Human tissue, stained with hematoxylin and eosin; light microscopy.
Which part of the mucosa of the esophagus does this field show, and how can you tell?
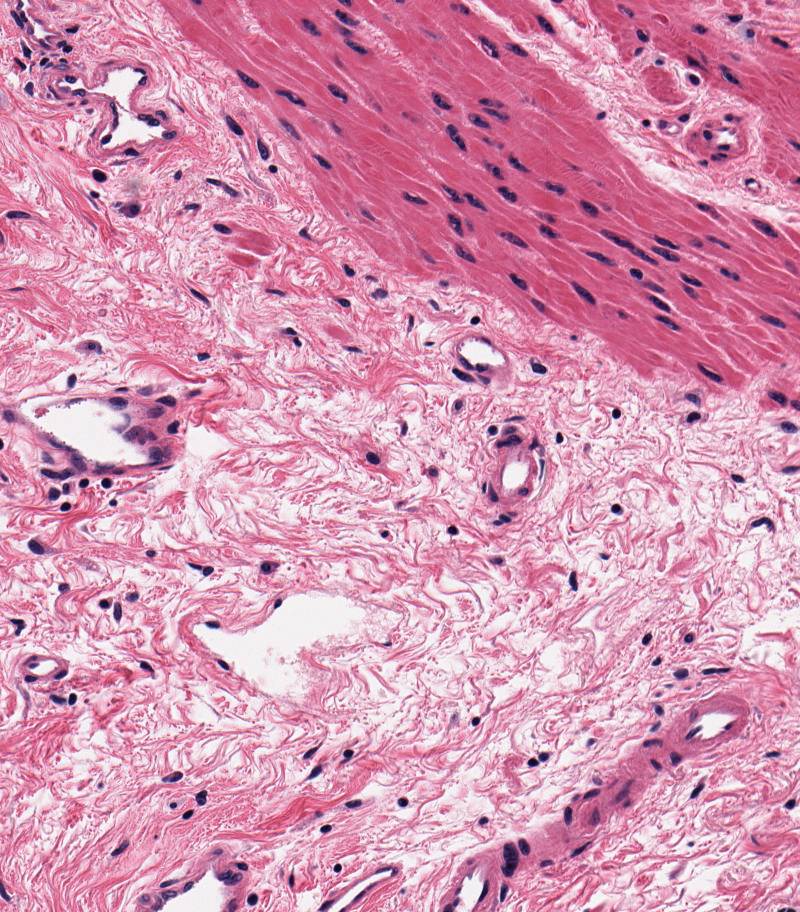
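Most of the field is loose connective tissue; the upper-right band is smooth muscle, its cells running diagonally from upper left to lower right. Look at the rest: loose, wavy, pale pink collagen fibres with clear spaces between them and only sparse small dark nuclei, each lying alone.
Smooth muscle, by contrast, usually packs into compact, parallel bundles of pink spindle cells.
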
